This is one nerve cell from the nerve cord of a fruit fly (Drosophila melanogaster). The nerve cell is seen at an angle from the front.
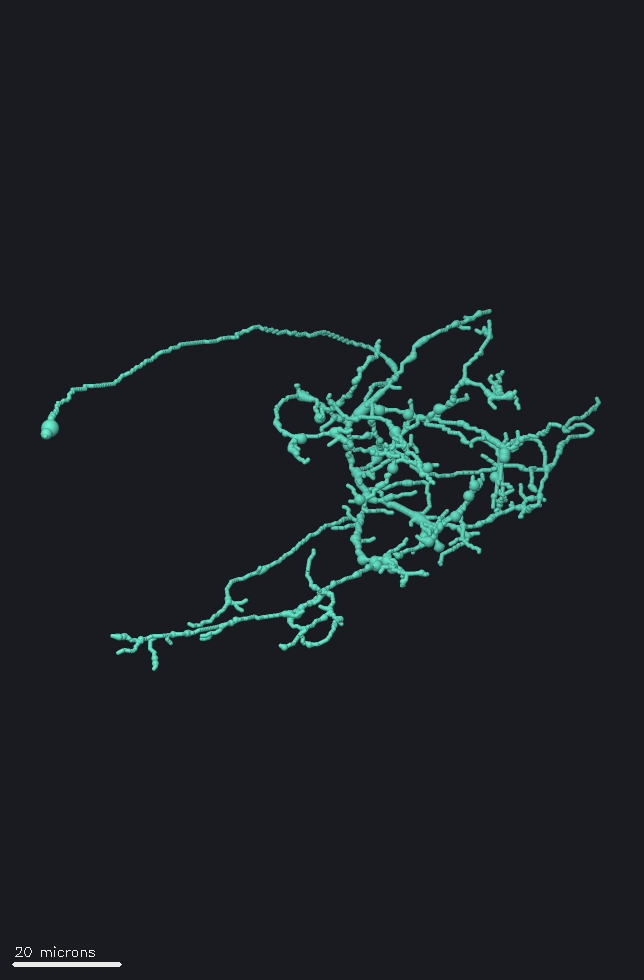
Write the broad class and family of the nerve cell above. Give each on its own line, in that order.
nerve-cord intrinsic neuron
hemilineage 11B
